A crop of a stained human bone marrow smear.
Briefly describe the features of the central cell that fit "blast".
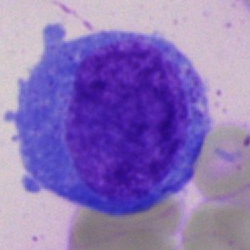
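So, a blast. Starting at the left edge, I see small rounded blebs projecting from it. The nucleus sits off-centre, toward the right of the cell. Its chromatin looks finely stippled rather than coarsely clumped. And the cytoplasm stains a deep blue.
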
